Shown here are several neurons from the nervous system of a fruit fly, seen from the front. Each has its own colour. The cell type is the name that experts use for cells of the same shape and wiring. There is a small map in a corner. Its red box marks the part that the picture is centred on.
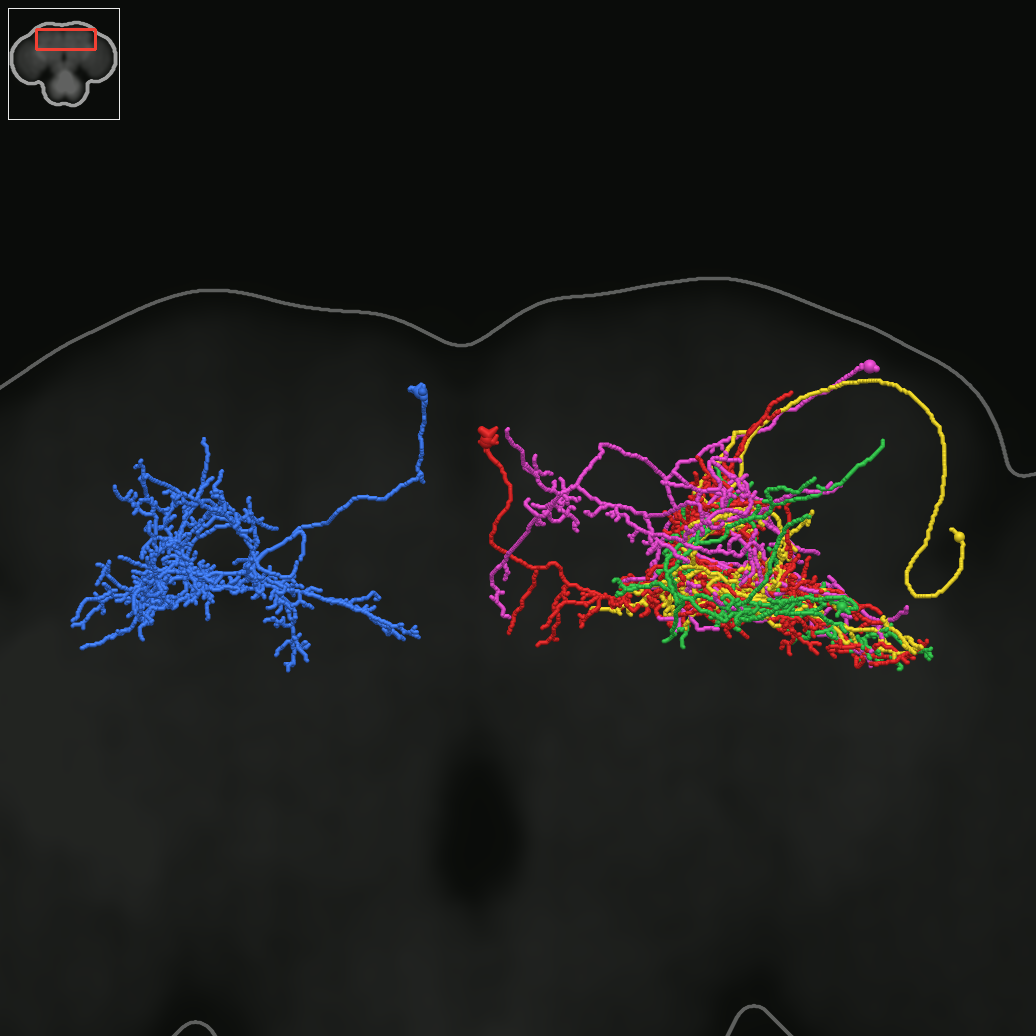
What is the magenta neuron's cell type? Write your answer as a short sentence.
The cell type is SIP031.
